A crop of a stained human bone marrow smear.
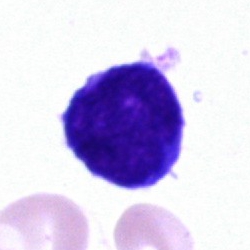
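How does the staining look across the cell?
Deep and fairly even dark blue-purple throughout.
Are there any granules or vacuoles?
I can see neither.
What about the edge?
A few tiny pointed projections stick out from it.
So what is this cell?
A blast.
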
